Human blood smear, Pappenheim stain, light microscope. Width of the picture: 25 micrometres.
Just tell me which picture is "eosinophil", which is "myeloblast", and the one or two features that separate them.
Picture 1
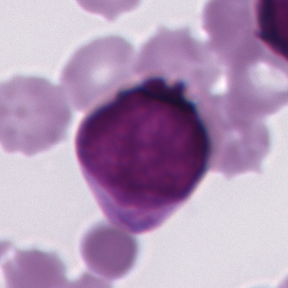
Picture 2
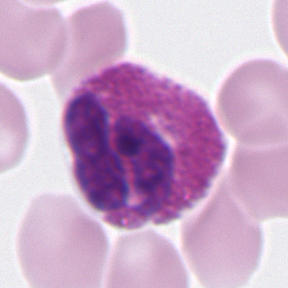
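The myeloblast is in picture 1 and the eosinophil in picture 2. In the myeloblast the nucleus fills most of the cell, leaving little cytoplasm.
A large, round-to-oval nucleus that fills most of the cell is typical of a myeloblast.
The eosinophil, by contrast, has abundant cytoplasm occupying much of the cell. The myeloblast's cytoplasm is pale blue-violet, with no visible granules and no vacuoles.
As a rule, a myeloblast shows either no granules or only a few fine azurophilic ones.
The eosinophil's chromatin is dark purple and condensed, and no nucleoli are visible.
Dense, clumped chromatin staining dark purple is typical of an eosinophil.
Its outline is roughly round, with a slightly uneven edge.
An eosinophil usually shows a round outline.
Red cells press against the myeloblast along its upper side and against the eosinophil's edge on several sides.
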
